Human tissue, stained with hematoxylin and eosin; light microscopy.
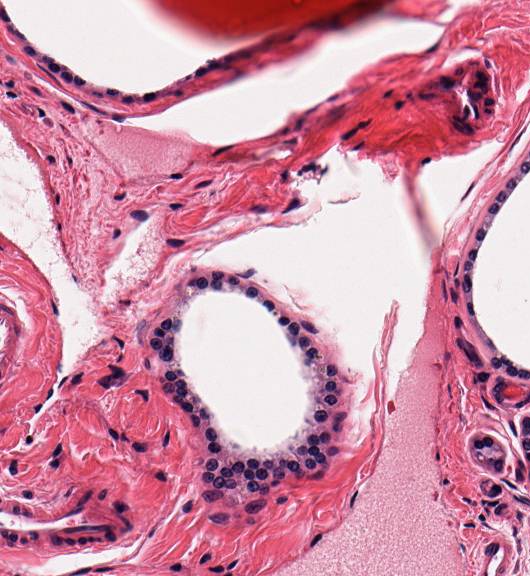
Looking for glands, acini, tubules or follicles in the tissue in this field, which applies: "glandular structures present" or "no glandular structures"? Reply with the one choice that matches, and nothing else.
Glandular structures present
